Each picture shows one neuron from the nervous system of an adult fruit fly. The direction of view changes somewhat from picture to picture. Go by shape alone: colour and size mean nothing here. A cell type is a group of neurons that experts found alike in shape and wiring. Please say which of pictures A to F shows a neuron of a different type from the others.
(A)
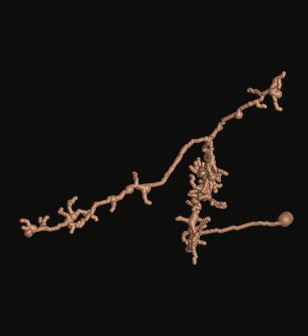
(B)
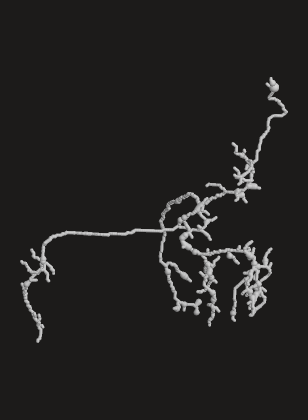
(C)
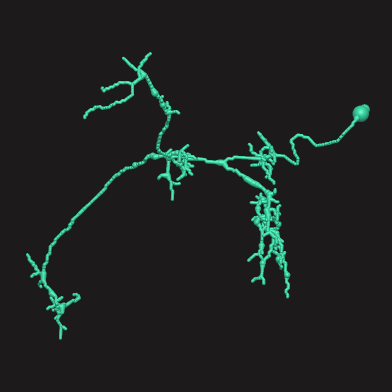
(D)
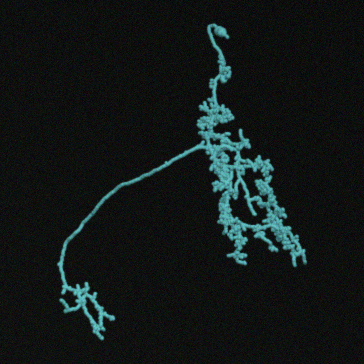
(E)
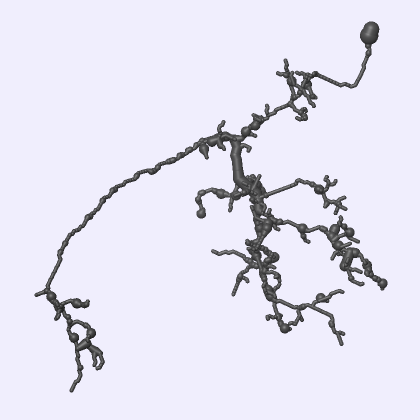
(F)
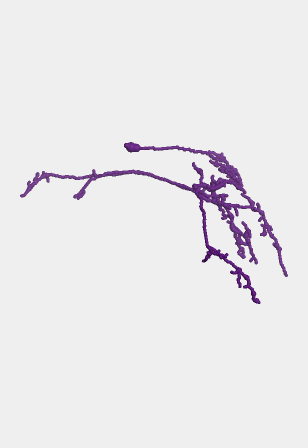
A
